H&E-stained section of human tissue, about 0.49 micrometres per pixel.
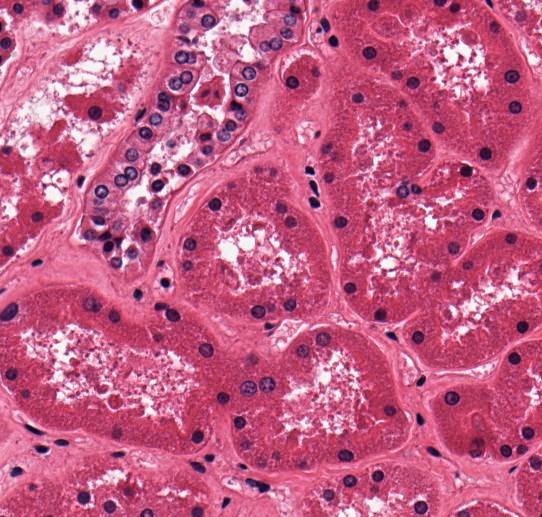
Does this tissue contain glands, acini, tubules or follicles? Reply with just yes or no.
Yes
